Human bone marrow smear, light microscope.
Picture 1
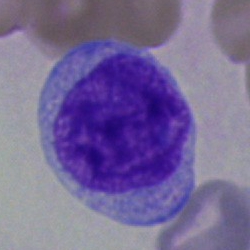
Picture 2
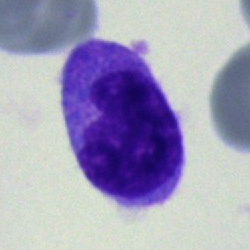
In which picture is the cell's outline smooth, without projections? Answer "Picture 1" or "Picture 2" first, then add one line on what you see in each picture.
Picture 1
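Picture 1: The cell outline is oval and smooth.
Picture 2: A small pale bleb projects from the top edge of the cell.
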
